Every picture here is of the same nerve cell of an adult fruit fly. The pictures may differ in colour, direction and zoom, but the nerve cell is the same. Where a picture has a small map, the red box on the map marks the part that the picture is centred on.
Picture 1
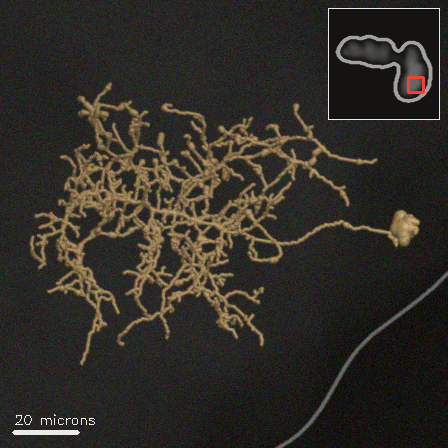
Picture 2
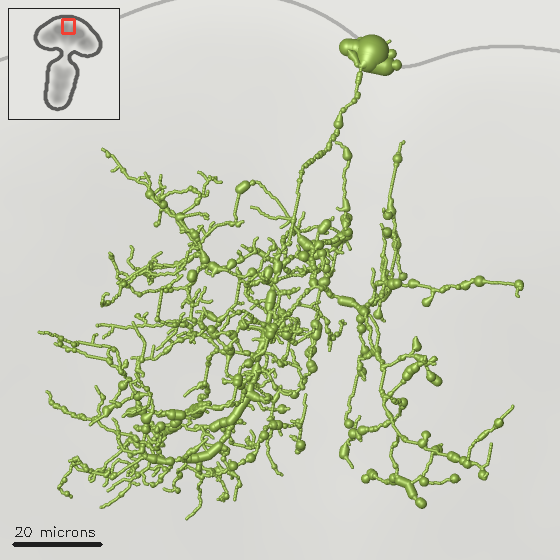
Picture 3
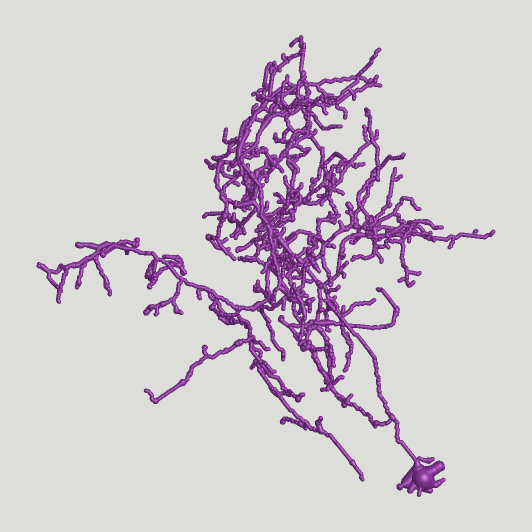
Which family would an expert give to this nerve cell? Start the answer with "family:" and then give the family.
family: hemilineage SMPad1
